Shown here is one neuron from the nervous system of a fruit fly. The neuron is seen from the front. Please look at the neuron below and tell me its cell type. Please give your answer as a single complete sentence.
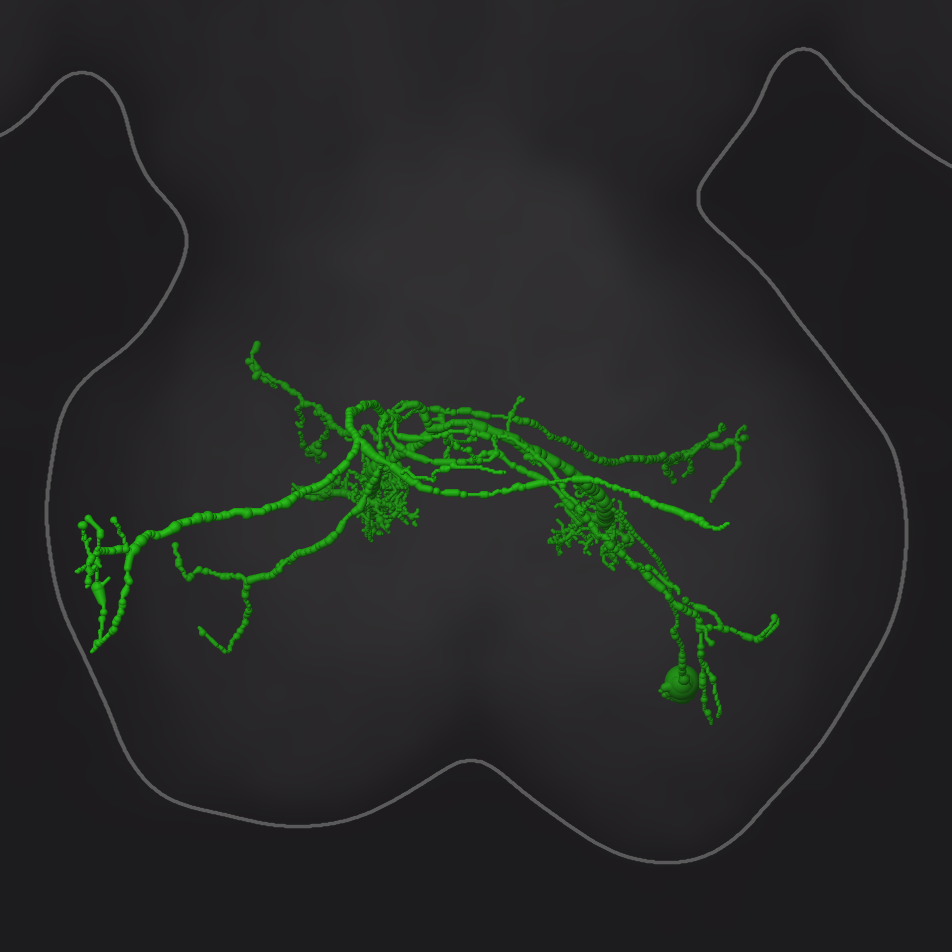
For this neuron, the cell type is IN07B002.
